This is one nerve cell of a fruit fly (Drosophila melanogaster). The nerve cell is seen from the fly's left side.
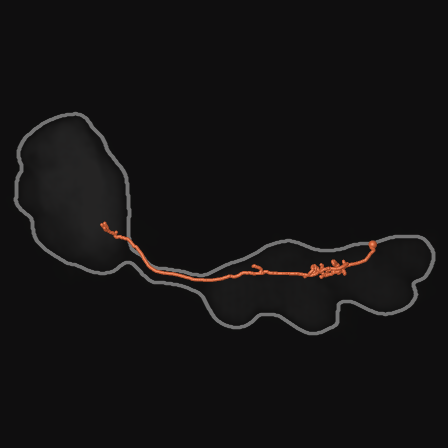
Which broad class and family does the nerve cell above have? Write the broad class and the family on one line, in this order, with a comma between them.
ascending neuron, hemilineage 07B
